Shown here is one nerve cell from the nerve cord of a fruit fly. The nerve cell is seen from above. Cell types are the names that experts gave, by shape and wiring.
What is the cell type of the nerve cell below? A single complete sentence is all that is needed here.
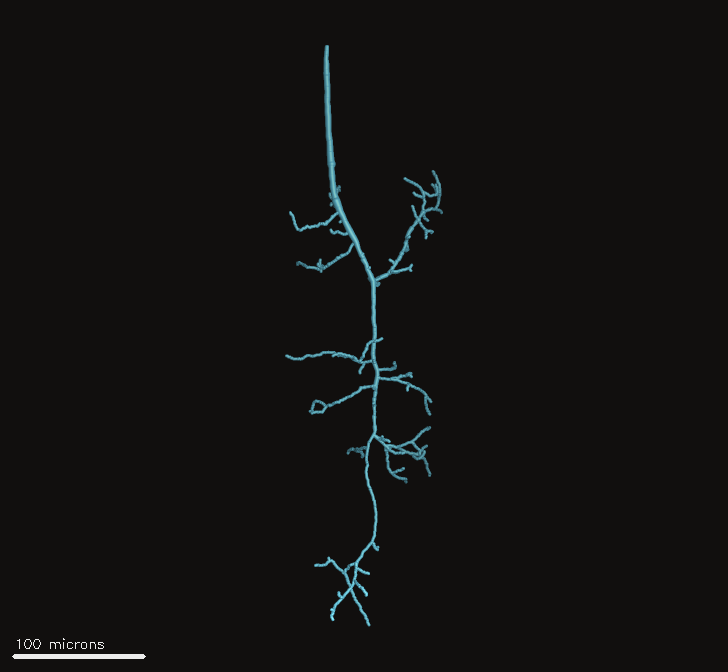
The cell type this nerve cell represents is DNg15.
